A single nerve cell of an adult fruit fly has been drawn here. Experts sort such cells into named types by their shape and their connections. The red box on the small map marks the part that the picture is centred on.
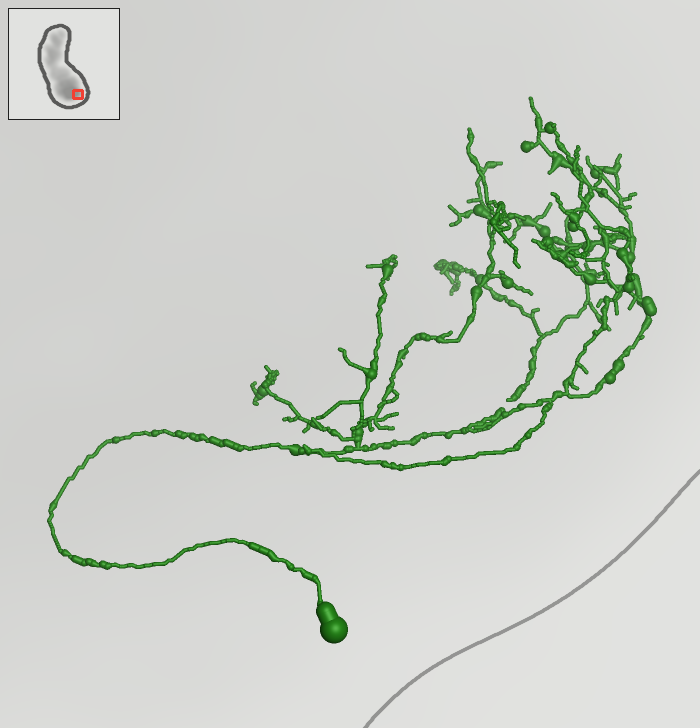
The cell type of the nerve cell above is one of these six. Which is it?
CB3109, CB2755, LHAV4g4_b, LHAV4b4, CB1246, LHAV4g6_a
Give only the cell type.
LHAV4g4_b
